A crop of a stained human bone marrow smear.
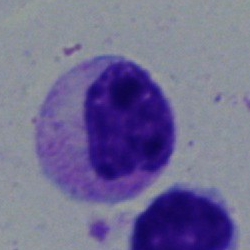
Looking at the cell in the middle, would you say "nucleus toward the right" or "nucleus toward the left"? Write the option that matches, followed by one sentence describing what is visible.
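Nucleus toward the right. The nucleus sits off-centre, toward the right side of the cell.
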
